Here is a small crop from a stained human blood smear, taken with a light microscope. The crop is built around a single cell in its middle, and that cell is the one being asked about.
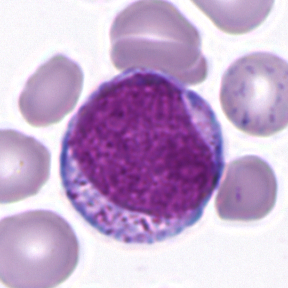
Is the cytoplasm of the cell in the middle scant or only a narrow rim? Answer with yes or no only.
Yes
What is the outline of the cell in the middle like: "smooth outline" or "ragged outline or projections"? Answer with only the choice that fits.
Smooth outline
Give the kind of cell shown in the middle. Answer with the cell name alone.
promyelocyte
